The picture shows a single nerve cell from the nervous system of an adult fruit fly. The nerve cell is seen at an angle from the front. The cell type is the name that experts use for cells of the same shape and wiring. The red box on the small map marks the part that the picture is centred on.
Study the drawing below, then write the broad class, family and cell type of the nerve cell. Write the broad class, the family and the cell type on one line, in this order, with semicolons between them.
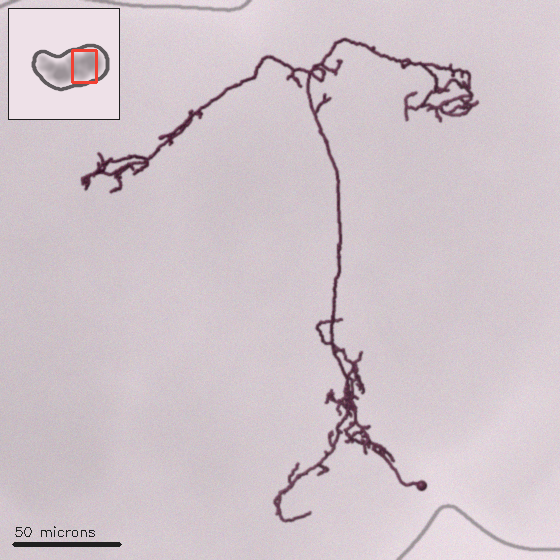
central-brain intrinsic neuron; hemilineage FLAa3; FLA001m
